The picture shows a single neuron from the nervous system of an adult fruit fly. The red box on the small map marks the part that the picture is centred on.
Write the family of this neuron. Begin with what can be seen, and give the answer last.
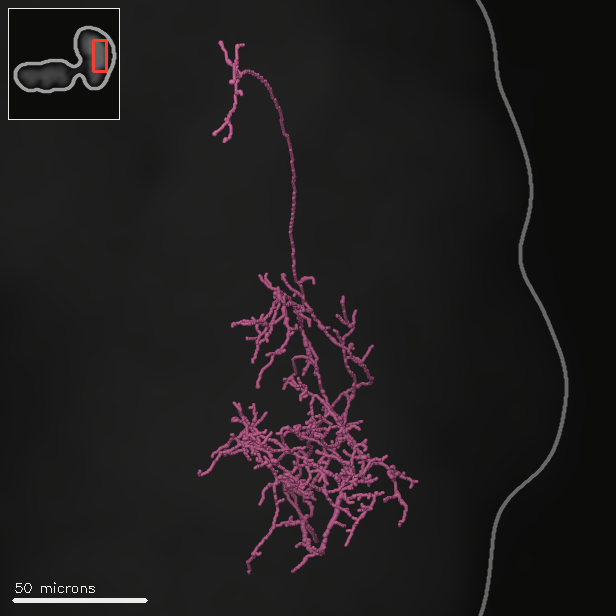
It lies in the brain. By the scale bar it is about 200 microns tall in this view. The picture shows dozens of branch ends. Its broad class is central-brain intrinsic neuron. Its family is hemilineage LHl1.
